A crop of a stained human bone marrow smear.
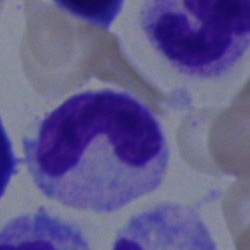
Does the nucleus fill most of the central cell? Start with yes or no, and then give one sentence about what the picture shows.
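No. The cytoplasm is plentiful and pale lilac.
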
